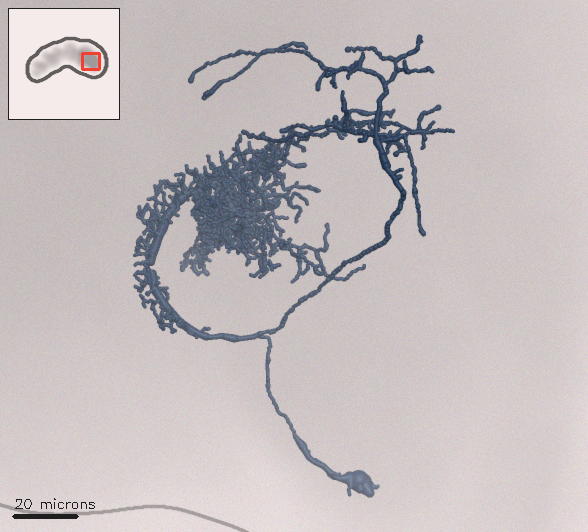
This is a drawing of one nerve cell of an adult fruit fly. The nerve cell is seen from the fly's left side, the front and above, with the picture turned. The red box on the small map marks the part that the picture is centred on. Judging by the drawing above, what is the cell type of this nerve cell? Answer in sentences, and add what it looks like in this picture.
The cell type is PLP249. This is a central-brain intrinsic neuron. By the scale bar it is about 150 microns tall in this view. As drawn here it is taller than it is wide.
